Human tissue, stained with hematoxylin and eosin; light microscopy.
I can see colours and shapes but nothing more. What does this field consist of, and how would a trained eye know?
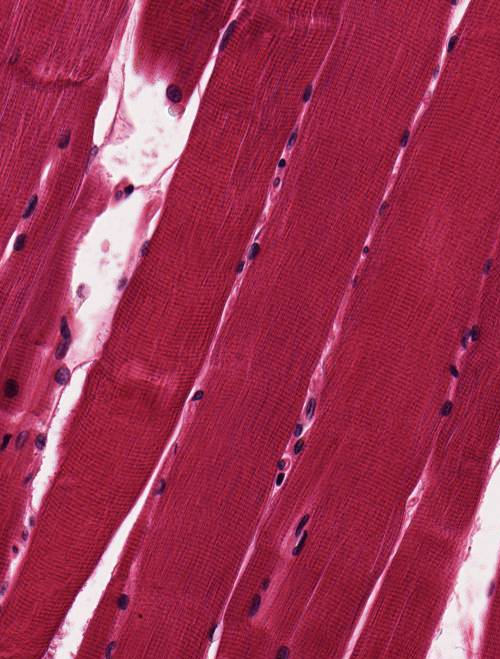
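The field is mainly skeletal muscle. Long parallel fibres cross it diagonally from lower left to upper right, and their cytoplasm stains a deep, even red-pink. Fine cross-striations run across each fibre at right angles to its long axis, and the nuclei lie at the fibre edges rather than centrally.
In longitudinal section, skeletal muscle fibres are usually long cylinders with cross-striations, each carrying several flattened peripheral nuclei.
Striations and edge-placed nuclei also set it apart from arterial smooth muscle, whose slender spindle cells usually have one central nucleus.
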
